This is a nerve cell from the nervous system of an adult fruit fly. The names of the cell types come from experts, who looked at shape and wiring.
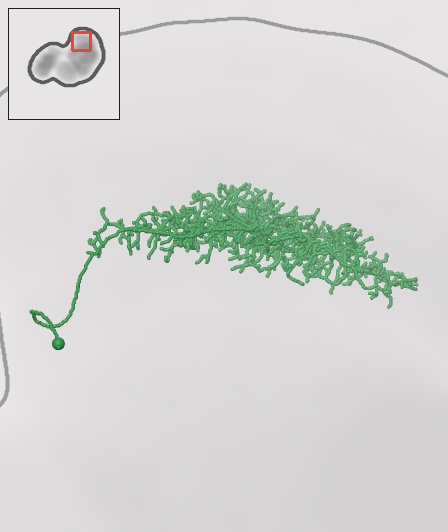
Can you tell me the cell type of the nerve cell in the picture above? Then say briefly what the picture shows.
Its cell type is Pm8. This is an optic-lobe intrinsic neuron. The picture shows dozens of branch ends. As drawn here it is wider than it is tall.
